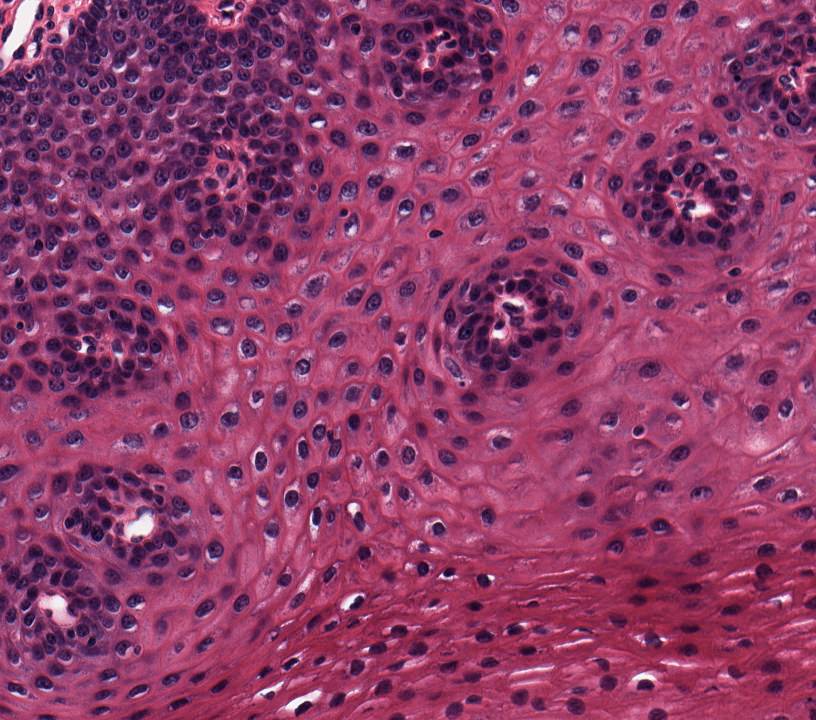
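Mucosa of the esophagus, haematoxylin and eosin. Upper left: densely packed small cells with dark nuclei and scant cytoplasm. Between the clusters lie large polygonal squamous cells with abundant pink cytoplasm and distinct cell borders. Along the lower edge cells flatten, with horizontal elongated nuclei; these still retain nuclei, and no anucleate keratin layer is seen.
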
